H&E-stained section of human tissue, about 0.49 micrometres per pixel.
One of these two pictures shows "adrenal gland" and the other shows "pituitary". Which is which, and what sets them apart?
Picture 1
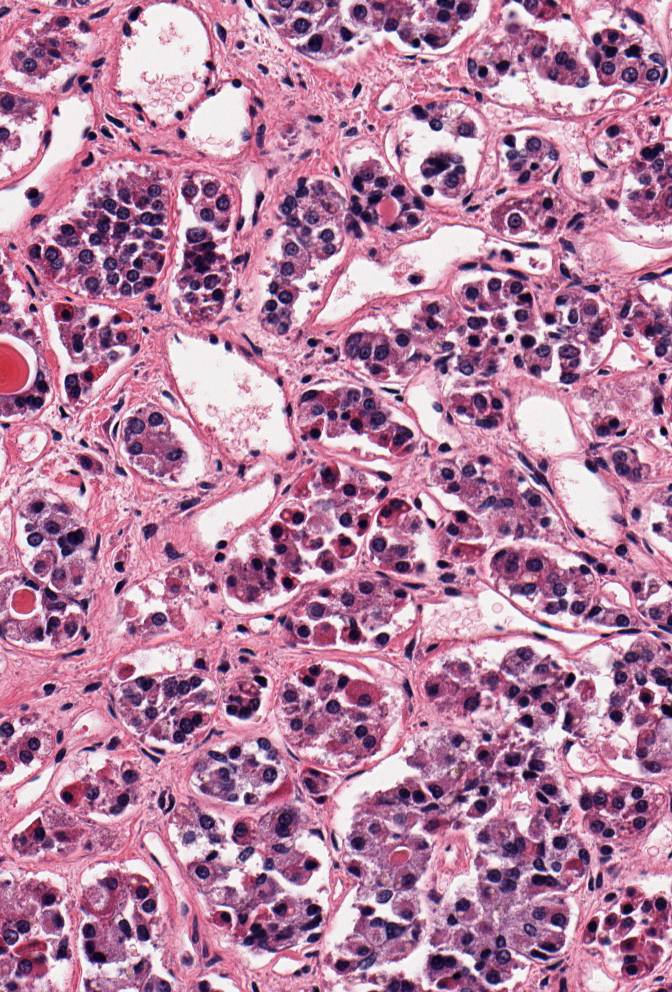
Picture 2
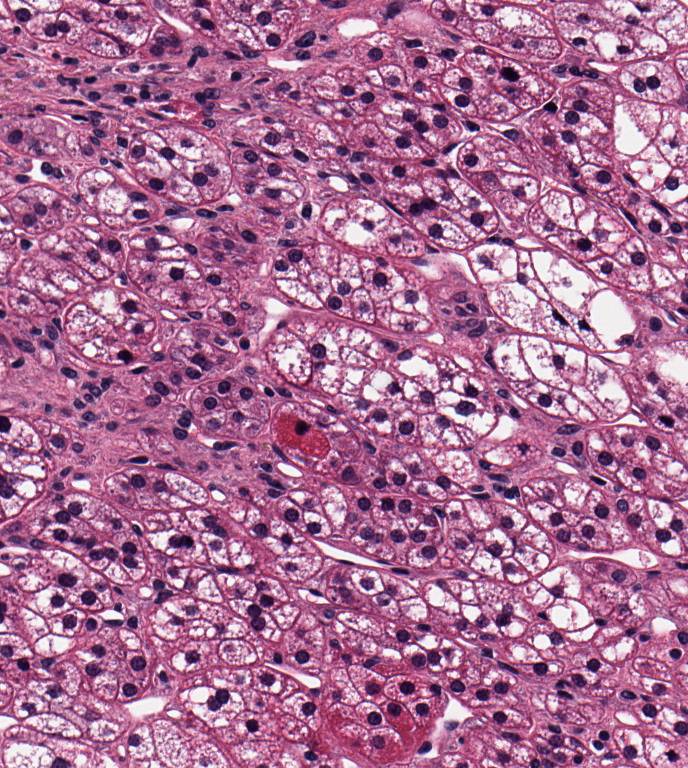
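In picture 1 the tissue is pituitary, and in picture 2 it is adrenal gland. Both fields are divided throughout by thin septa: in picture 1 into rounded nests, in picture 2 into small nests and short cords. The pituitary septa are delicate pink collagen, with flattened spindle nuclei lining the nests. Its cells mostly have abundant granular cytoplasm staining pink to purple, and scattered among the nests are cells with dense, bright red cytoplasm. The adrenal gland cells instead have pale, finely vacuolated, foamy-looking cytoplasm. Their nuclei are small, round and dark, usually one per cell and centrally placed, and distinct cell membranes give each cell a clearly outlined edge.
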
